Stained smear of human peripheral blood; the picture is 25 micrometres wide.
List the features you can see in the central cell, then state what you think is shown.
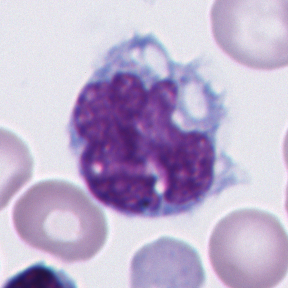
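Along the top and right, the cell's irregular outline is frayed and ragged. Deep clefts fold the nucleus into several lobes, and its dark purple chromatin is mottled with clumps. Above and to the right of the nucleus, clear vacuoles lie in the cytoplasm. The cell is a monocyte.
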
